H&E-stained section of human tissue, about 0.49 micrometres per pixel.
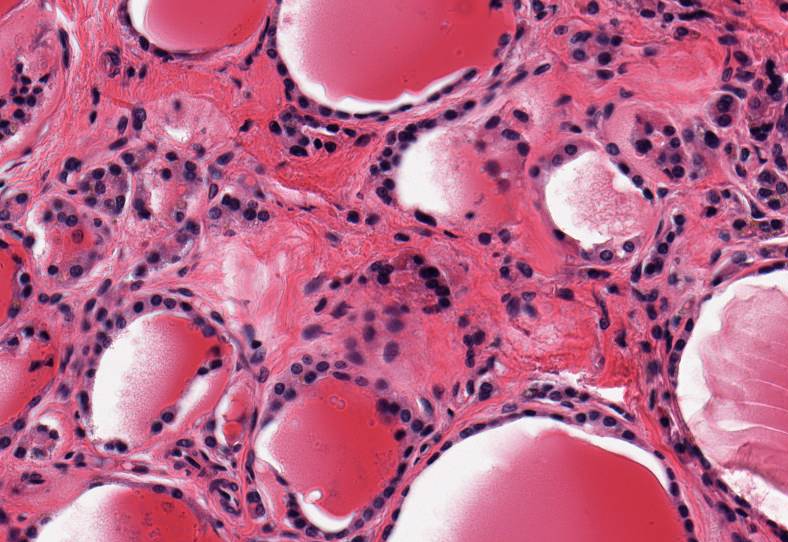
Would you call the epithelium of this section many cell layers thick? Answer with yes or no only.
No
